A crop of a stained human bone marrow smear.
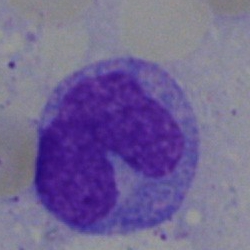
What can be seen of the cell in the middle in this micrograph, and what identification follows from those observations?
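Roughly round, I'd say, with a smooth edge. The nucleus is deeply notched into a kidney shape, the notch opening toward the lower right. It sits left, leaving a wider cytoplasm rim on the right. No distinct nucleoli that I can see. This is a monocyte.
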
